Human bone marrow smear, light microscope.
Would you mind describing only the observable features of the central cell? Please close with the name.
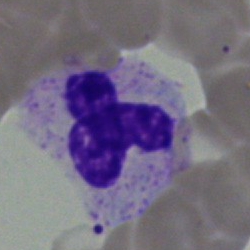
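You'll see the chromatin is dark purple and clumped, with small paler patches between the clumps, and there are no nucleoli. The cytoplasm is a pale lilac-grey with no vacuoles in it. That's a segmented neutrophil.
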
